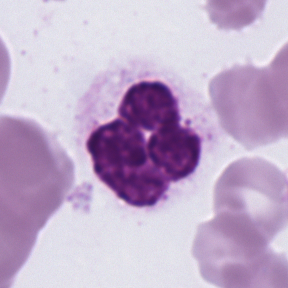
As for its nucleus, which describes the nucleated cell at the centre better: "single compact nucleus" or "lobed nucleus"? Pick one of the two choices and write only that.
Lobed nucleus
